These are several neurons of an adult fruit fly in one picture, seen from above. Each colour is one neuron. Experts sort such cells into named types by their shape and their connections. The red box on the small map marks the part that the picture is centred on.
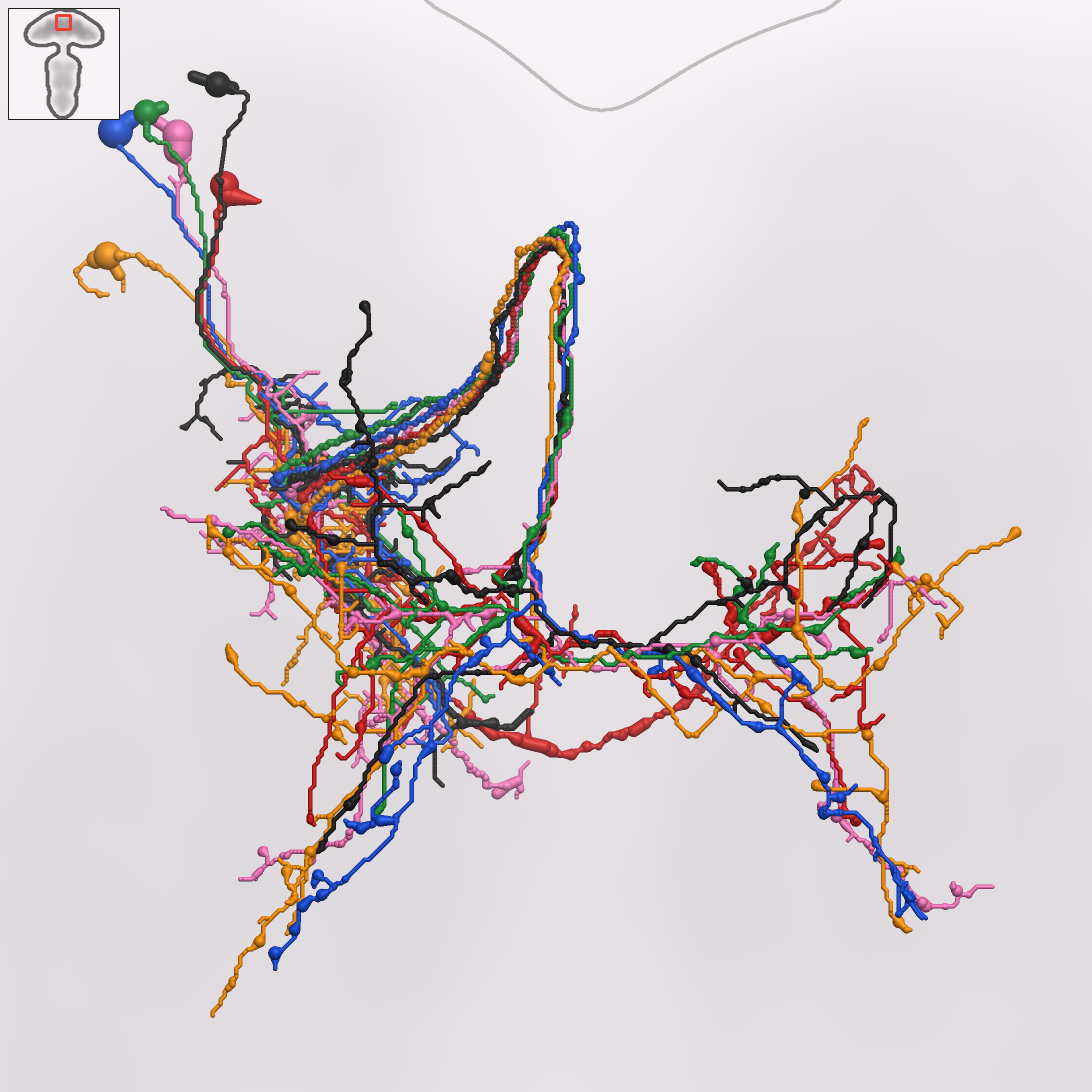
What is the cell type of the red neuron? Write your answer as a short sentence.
The cell type is SMP733.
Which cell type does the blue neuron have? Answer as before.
The cell type is SMP738.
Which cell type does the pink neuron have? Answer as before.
The cell type is SMP732.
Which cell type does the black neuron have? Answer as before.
The cell type is SMP737.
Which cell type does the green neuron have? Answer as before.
The cell type is PRW007.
